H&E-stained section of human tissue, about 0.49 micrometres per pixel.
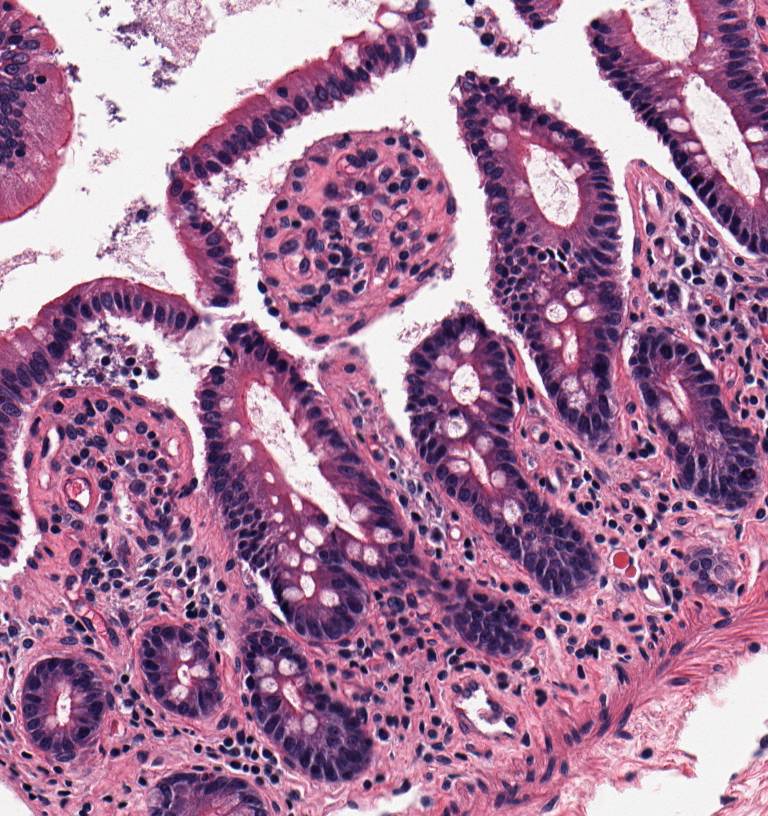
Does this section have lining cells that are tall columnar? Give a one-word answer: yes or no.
Yes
